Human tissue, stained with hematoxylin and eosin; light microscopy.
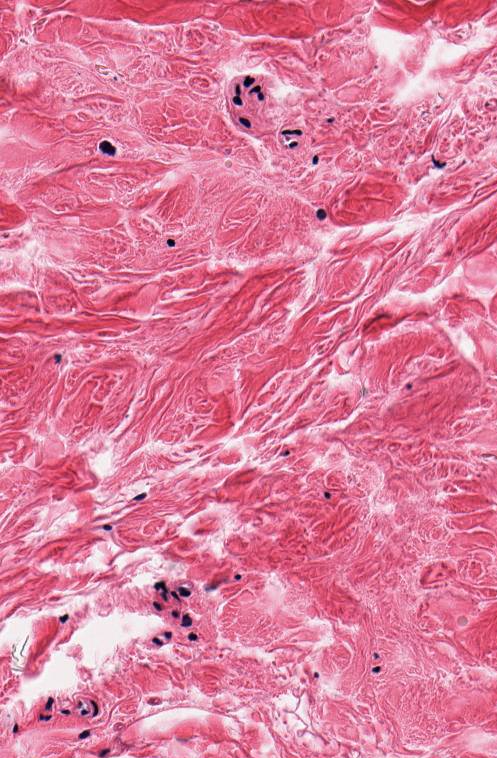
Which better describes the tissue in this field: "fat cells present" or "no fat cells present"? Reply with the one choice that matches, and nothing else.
No fat cells present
